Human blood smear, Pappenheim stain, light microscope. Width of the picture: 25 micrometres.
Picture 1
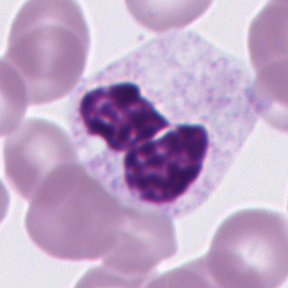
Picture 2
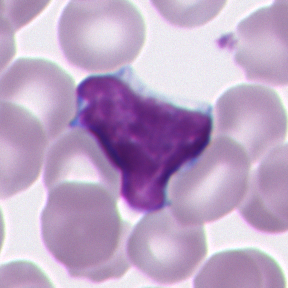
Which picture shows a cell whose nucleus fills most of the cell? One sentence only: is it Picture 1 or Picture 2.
What picture 2 shows is a cell with scant cytoplasm.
